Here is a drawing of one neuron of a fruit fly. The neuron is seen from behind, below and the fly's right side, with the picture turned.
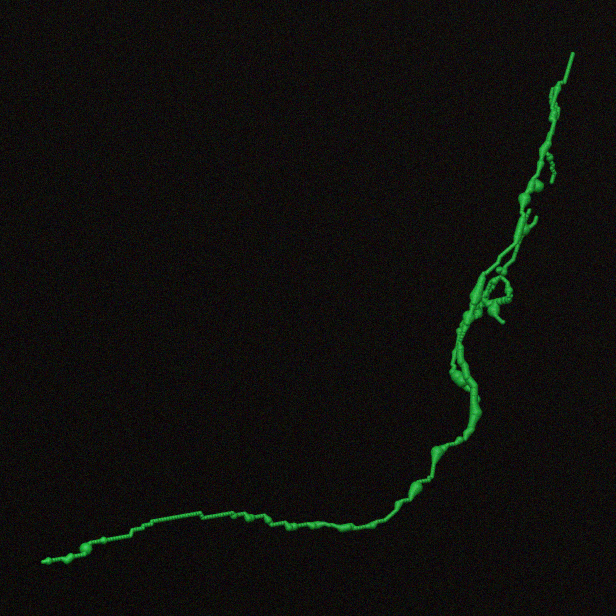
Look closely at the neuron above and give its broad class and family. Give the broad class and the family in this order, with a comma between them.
sensory neuron entering the nerve cord, class mechanosensory tactile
